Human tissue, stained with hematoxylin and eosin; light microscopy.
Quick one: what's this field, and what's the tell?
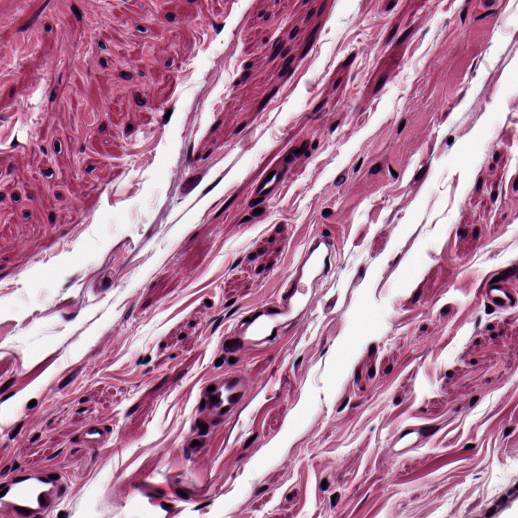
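Tissue present: smooth muscle. Diagonal bundles; nuclei elongated, spindle-shaped, parallel to fibres.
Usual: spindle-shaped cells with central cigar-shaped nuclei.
Fibres and cytoplasm strong pink; nuclei dark purple.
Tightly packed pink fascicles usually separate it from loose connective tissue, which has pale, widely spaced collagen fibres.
Empty white clefts between bundles, running parallel. No epithelium, glands or fat cells.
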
